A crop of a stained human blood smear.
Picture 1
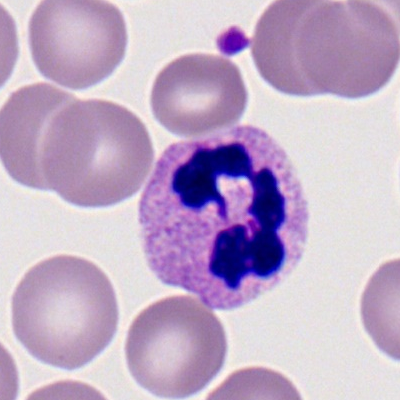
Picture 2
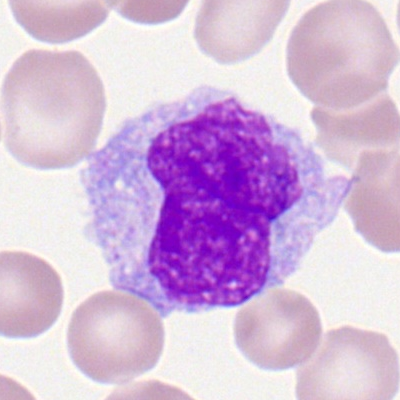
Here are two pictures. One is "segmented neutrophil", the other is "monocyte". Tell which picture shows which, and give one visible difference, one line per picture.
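In picture 1 we see a segmented neutrophil: No vacuoles are seen in the cytoplasm.
In picture 2 we see a monocyte: A few small clear vacuoles lie in the cytoplasm.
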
